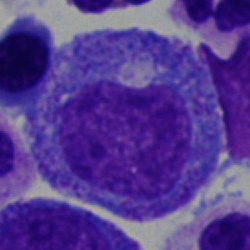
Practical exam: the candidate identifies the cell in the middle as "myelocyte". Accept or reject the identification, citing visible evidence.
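Myelocyte is not the right name here; this cell is a promyelocyte. First, chromatin: it is finely granular rather than coarsely clumped, which speaks against myelocyte.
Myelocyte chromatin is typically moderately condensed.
Second, nucleus: it has a shallow indentation along its upper edge. Third, cytoplasm: a broad rim surrounds the nucleus on all sides. Fourth, outline and surroundings: the cell is roughly round, with darker-staining neighbouring cells close to its left and right sides.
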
